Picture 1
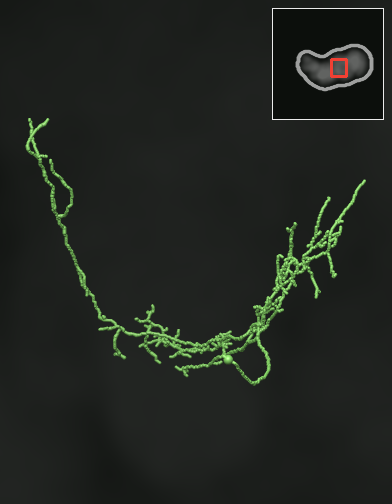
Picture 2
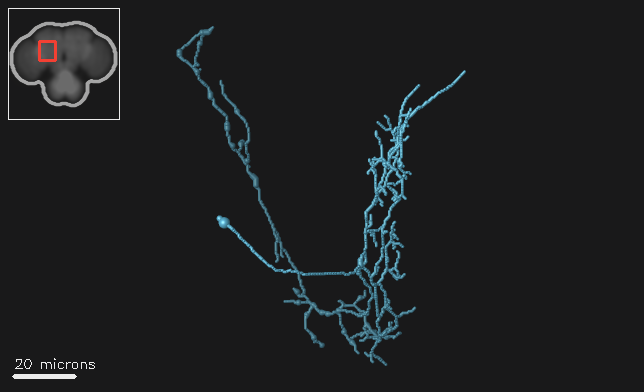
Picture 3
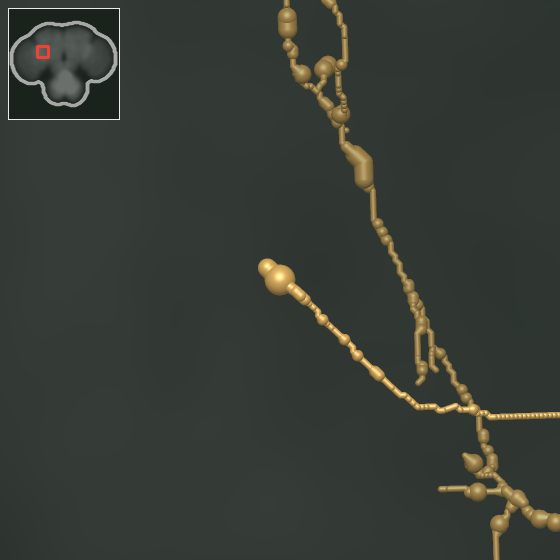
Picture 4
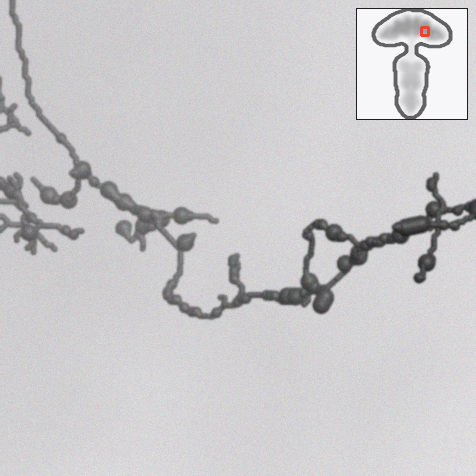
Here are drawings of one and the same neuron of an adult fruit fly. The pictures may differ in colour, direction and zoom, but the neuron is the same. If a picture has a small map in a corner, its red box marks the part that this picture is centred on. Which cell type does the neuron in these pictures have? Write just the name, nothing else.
WEDPN17_c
